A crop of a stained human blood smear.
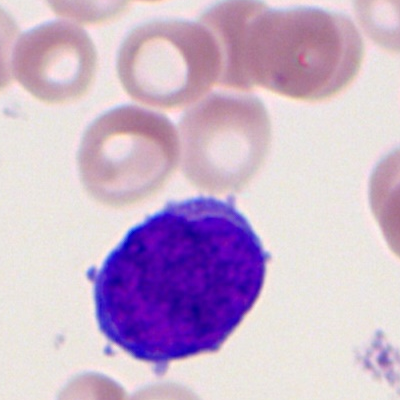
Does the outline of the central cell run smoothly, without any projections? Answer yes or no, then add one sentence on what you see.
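No. Small knob-like projections dot the cell surface.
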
